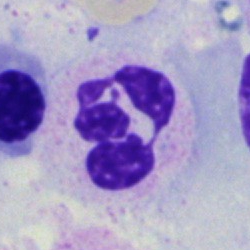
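Segmented neutrophil: I begin with the nucleus and count at least three separate lobes. Thin strands of nuclear material join those lobes. The chromatin, I see, is dark purple and coarsely clumped. Scattered through the cytoplasm are fine pink-violet granules.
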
